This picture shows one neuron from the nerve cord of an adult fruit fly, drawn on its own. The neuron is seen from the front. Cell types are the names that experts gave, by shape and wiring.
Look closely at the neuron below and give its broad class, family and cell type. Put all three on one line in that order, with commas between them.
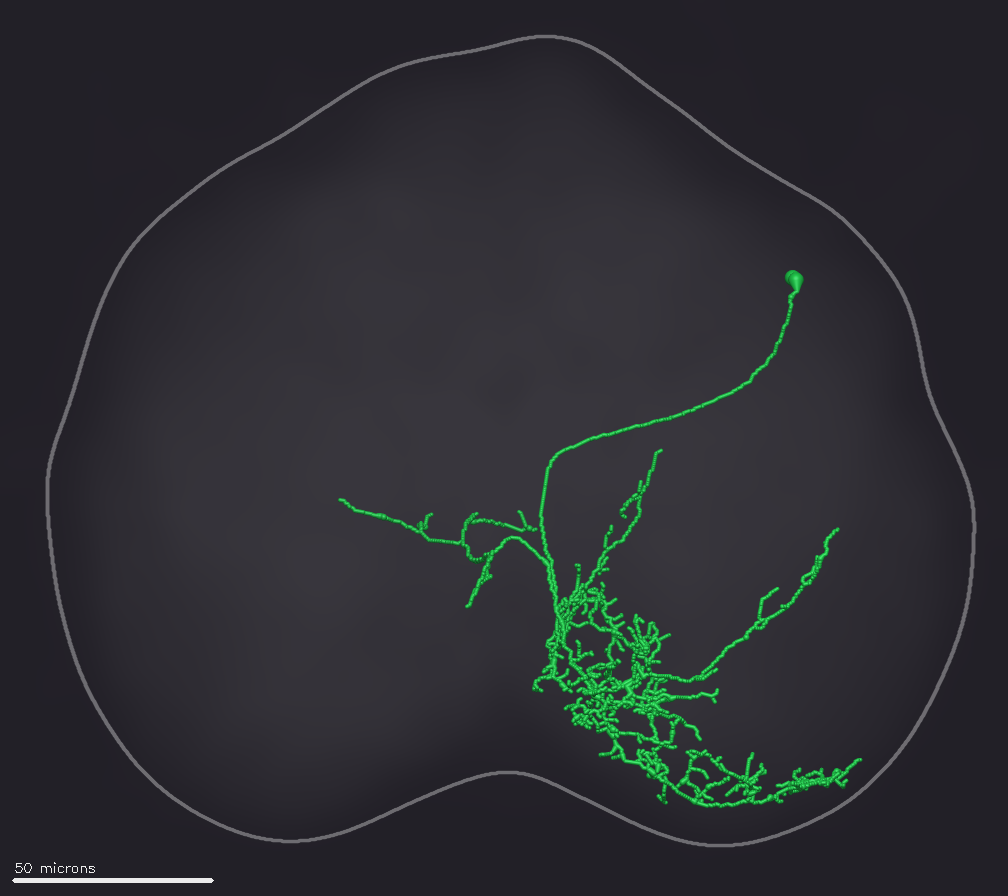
nerve-cord intrinsic neuron, hemilineage 23B, IN23B060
